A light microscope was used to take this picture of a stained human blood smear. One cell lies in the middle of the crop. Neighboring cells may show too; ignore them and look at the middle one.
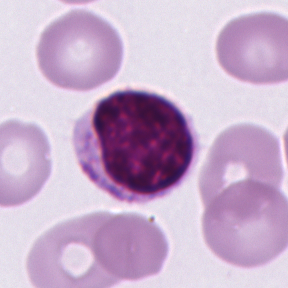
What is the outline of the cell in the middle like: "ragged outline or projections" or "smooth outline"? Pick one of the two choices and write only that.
Smooth outline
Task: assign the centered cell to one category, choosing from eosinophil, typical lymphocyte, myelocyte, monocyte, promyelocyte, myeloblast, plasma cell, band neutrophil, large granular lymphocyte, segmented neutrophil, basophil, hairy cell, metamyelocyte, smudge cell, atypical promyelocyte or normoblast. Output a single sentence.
The cell positioned in the middle of the field is a large granular lymphocyte.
